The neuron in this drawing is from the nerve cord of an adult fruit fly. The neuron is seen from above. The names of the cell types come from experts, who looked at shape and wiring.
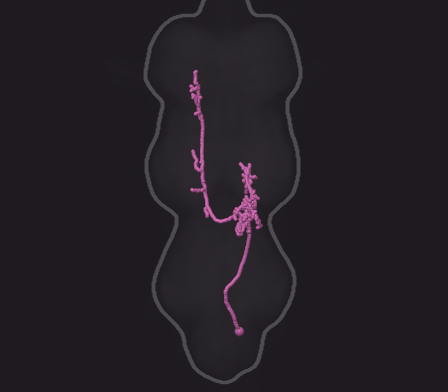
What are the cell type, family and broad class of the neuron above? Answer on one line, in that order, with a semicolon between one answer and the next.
IN06A069; hemilineage 06A; nerve-cord intrinsic neuron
